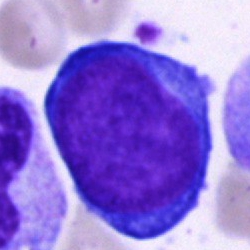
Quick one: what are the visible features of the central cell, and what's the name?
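Chromatin finely granular and evenly spread, not in coarse clumps. Thin rim of deep blue cytoplasm around nucleus. No cytoplasmic granules visible; no vacuoles seen. Proerythroblast.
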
